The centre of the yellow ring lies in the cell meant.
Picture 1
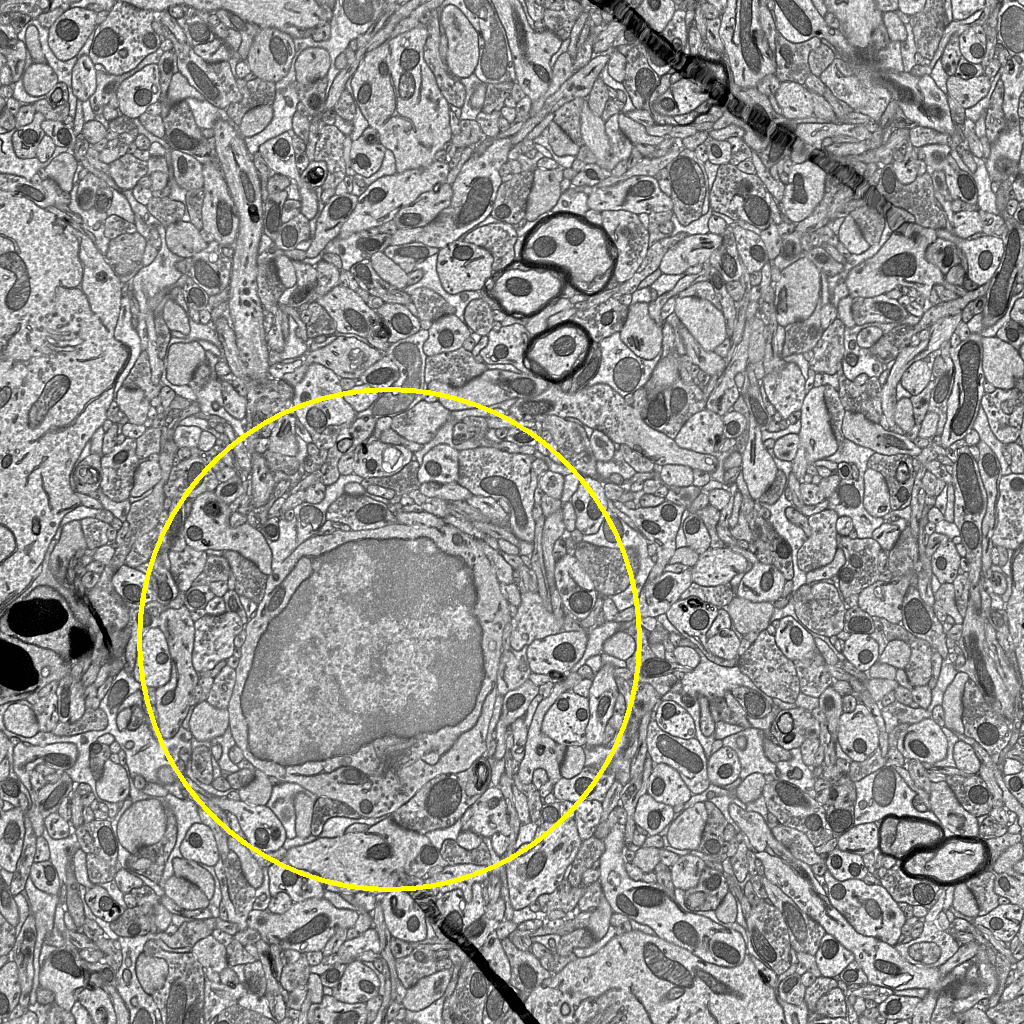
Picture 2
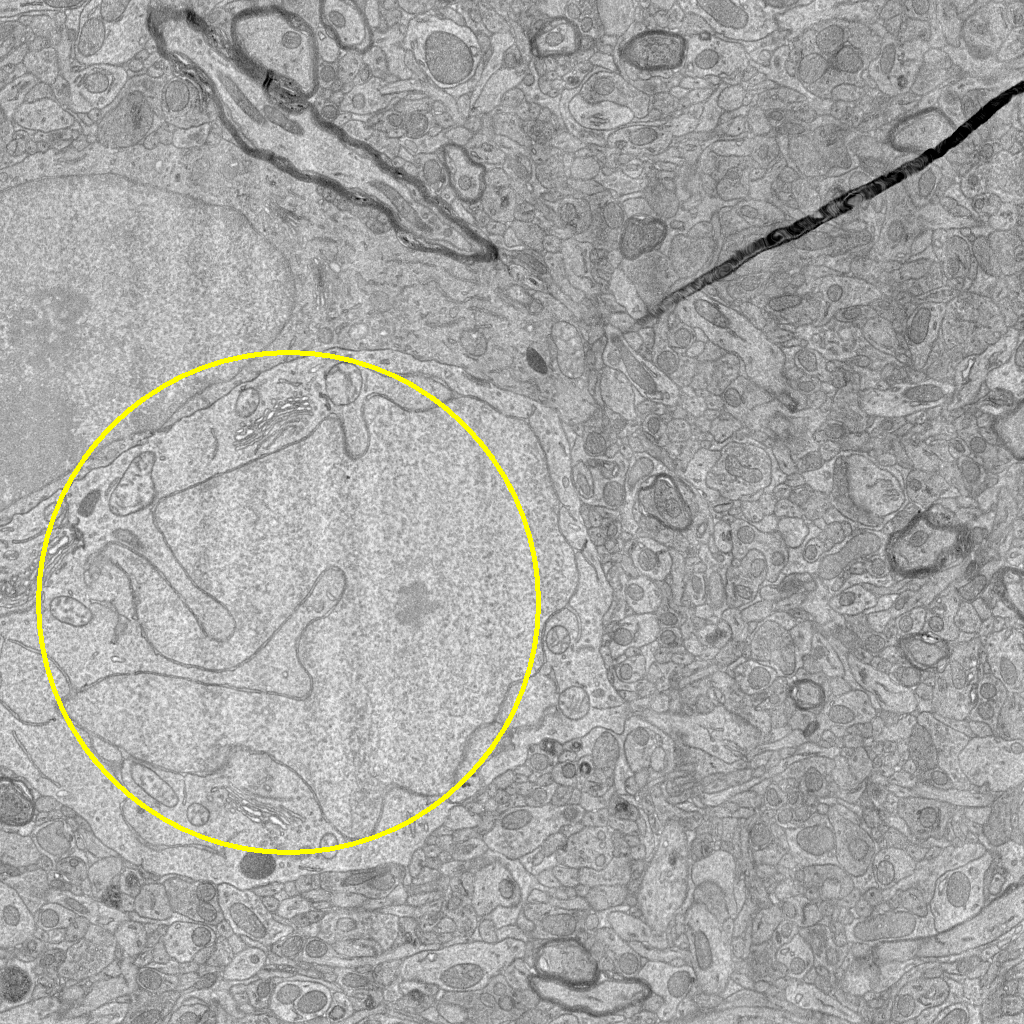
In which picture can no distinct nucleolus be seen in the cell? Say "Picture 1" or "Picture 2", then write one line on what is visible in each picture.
Picture 1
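What picture 1 shows: No distinct nucleolus is visible in this plane.
What picture 2 shows: A single small, irregular nucleolus lies to the right of the ring's centre.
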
